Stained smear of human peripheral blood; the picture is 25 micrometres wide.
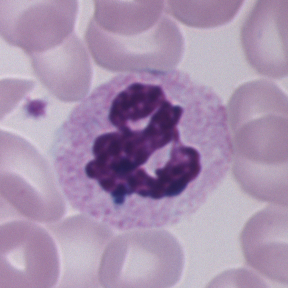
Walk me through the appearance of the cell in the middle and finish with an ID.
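Round and smooth, the cell outline encloses a nucleus divided into several lobes linked by narrow strands. No nucleoli are visible within the nucleus. Fine pinkish-violet granules fill the cytoplasm. Answer: segmented neutrophil.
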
